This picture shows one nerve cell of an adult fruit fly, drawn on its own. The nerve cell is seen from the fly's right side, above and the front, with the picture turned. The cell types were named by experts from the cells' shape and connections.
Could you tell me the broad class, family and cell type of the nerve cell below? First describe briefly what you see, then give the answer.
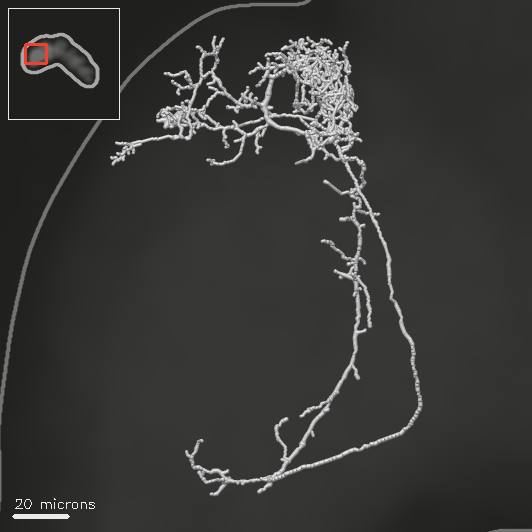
From top to bottom in the picture it spans about 170 microns. The picture shows dozens of branch ends. Its broad class is central-brain intrinsic neuron. Its family is hemilineage ALl1_ventral. Its cell type is M_l2PN3t18.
